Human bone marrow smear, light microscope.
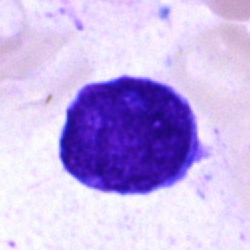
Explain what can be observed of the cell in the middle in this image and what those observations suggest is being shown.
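Chromatin first: dark purple and coarsely mottled. Nucleolus: none distinct. Granules: none visible anywhere in the cell. Outline: a small pale bulge juts out from the right edge. Name: blast.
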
